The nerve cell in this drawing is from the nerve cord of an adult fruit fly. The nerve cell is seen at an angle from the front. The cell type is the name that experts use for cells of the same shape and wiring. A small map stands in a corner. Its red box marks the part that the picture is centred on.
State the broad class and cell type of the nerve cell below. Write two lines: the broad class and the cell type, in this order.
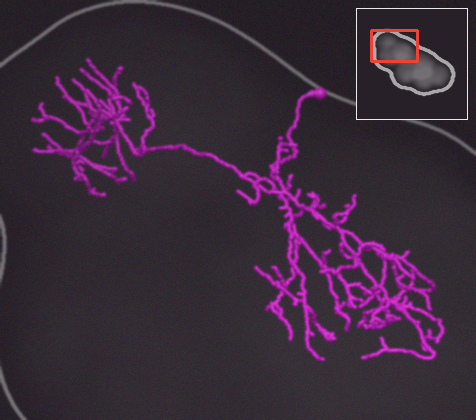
nerve-cord intrinsic neuron
INXXX337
